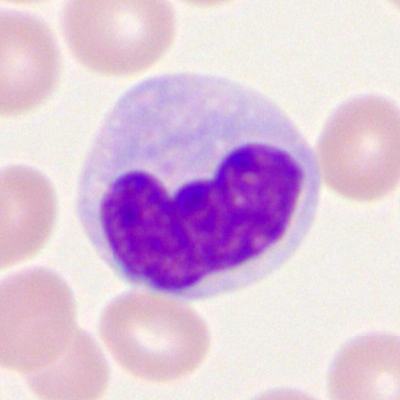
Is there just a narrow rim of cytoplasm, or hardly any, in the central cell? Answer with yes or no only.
No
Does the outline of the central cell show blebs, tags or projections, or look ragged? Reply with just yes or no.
No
